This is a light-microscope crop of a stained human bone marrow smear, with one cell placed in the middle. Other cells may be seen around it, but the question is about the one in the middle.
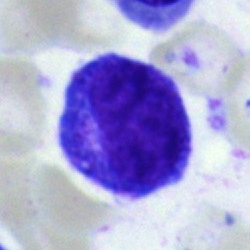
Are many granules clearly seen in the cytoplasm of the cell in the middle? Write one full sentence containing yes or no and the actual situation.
No, within the cytoplasm of the cell there is no visible granule.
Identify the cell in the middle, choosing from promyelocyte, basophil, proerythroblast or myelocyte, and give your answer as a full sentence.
On this slide crop, the central cell is a promyelocyte.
